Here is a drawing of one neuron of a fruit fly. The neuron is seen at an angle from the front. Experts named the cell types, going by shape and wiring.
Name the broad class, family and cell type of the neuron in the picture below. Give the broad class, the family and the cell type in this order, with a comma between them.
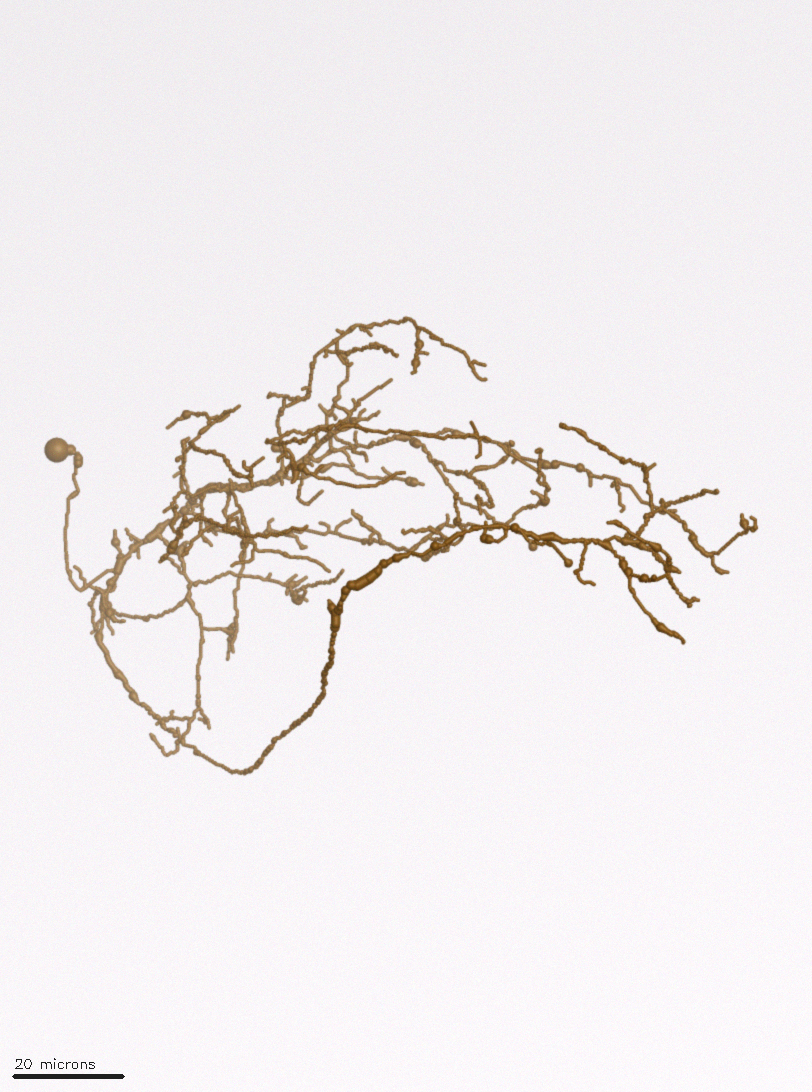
central-brain intrinsic neuron, hemilineage LHl2_dorsal, CB3507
